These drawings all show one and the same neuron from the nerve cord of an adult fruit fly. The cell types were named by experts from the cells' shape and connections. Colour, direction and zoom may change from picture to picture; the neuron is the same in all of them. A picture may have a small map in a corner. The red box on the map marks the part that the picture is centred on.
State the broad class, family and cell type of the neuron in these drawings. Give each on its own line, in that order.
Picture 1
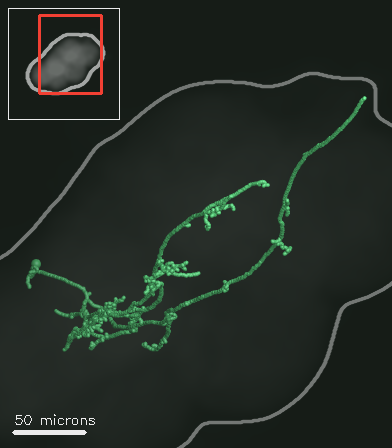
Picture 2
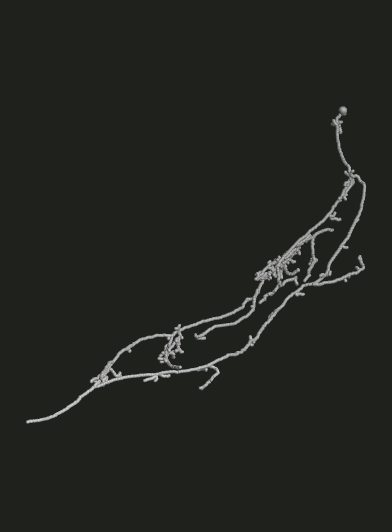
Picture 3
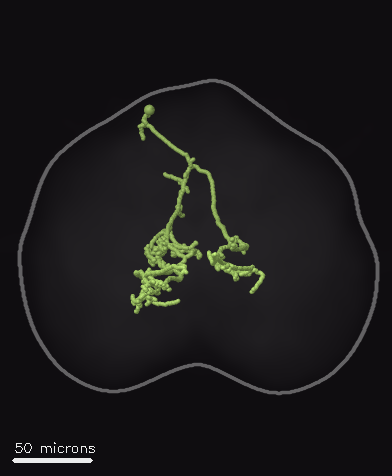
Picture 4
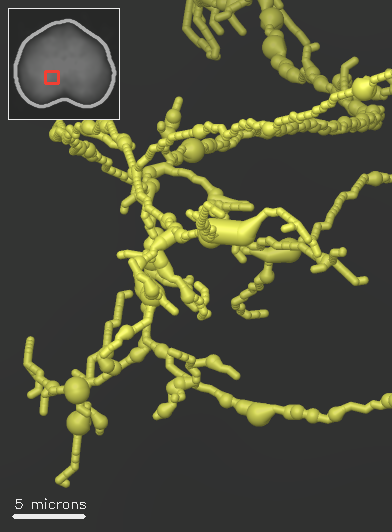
ascending neuron
hemilineage 23B
AN23B026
